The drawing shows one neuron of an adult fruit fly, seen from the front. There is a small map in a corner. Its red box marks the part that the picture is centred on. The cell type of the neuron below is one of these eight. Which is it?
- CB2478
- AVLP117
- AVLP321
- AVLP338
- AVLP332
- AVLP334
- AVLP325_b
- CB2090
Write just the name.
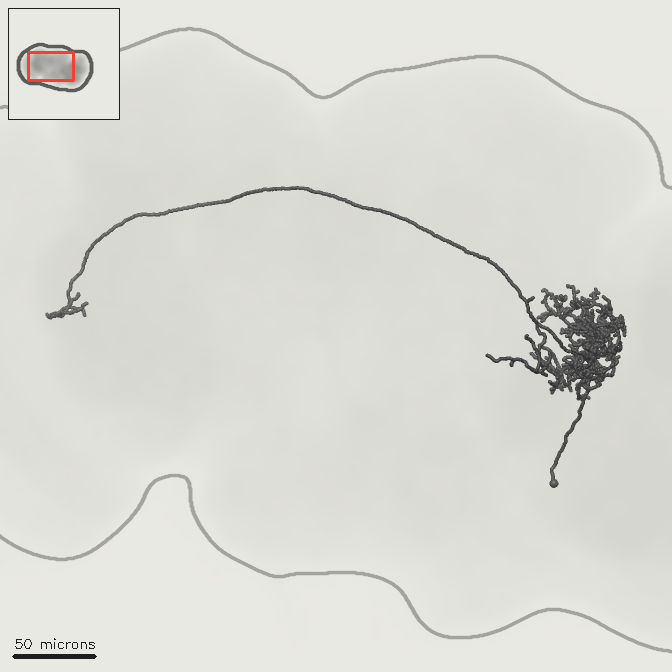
CB2090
